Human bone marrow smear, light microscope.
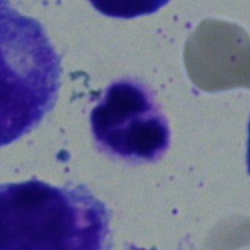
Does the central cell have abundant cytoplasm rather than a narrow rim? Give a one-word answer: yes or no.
No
